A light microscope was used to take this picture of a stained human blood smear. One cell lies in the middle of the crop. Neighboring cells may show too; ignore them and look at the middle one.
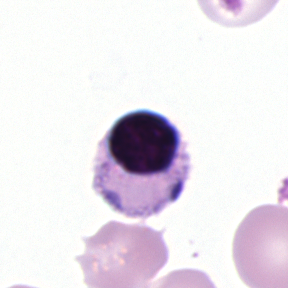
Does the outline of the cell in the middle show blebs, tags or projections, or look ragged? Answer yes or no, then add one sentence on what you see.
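Yes. The lower border of the cell is fuzzy and irregular rather than smooth.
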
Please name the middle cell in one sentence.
This crop's central cell is a normoblast.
